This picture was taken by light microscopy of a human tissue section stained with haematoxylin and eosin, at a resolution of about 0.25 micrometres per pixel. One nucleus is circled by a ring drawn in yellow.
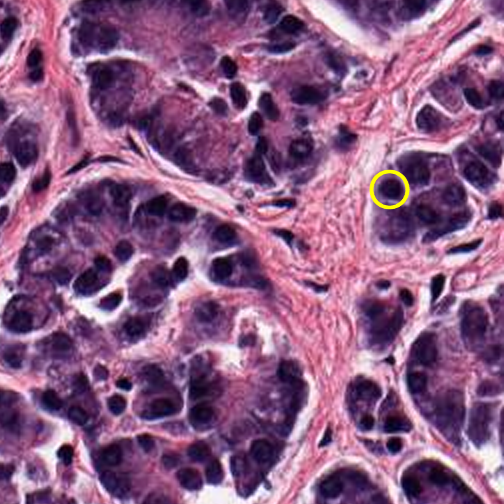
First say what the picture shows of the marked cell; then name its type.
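The nucleus is round and dark, about the same size as the nuclei of the neighbouring cells in the same cluster. The cytoplasm is a dense purple rather than pink, matching the cells beside it. The cell belongs to a small, tightly packed cluster of similar cells, each separated from the next by thin pale lines. The cell lies at the edge of this cluster, directly against the band of pink, wavy fibres on its left. This is a pancreatic acinar cell.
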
